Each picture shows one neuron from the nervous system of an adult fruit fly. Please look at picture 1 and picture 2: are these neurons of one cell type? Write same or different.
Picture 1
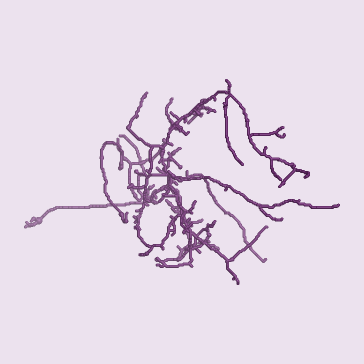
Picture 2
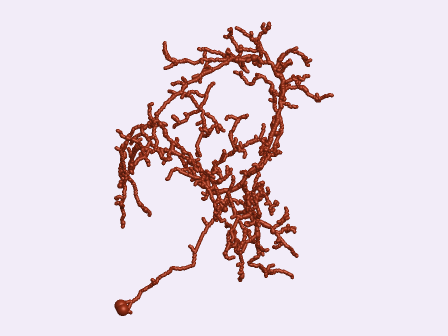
different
